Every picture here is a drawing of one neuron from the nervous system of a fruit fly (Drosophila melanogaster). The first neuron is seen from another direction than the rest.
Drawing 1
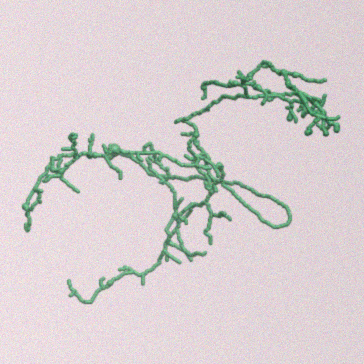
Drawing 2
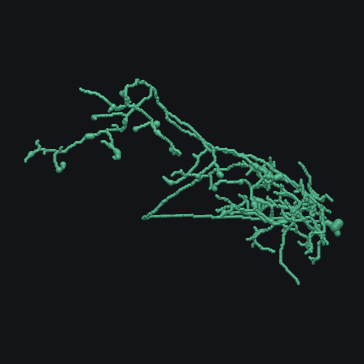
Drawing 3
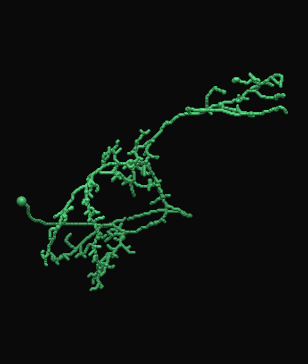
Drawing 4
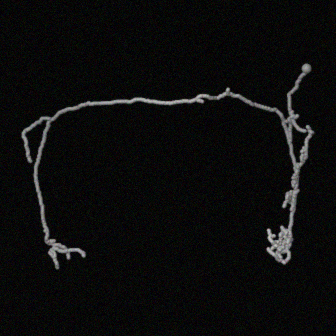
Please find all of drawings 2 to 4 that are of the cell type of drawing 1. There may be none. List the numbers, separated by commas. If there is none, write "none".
3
